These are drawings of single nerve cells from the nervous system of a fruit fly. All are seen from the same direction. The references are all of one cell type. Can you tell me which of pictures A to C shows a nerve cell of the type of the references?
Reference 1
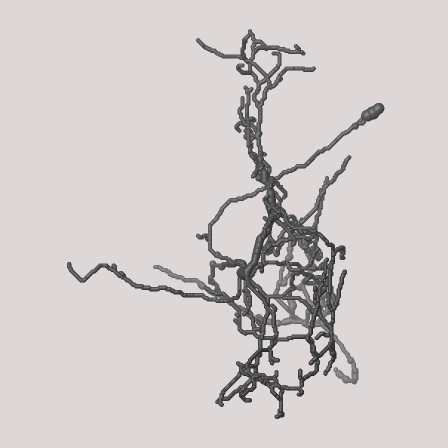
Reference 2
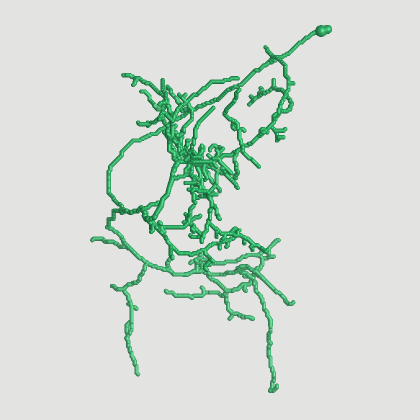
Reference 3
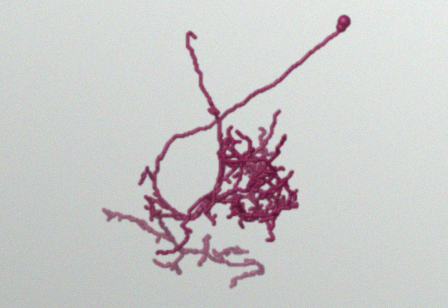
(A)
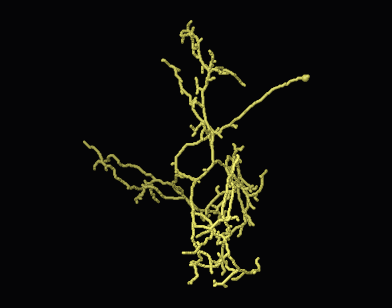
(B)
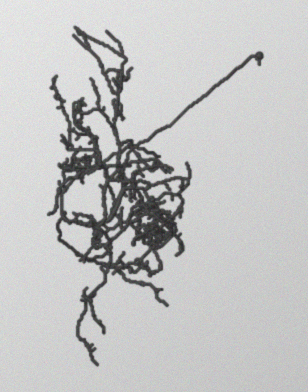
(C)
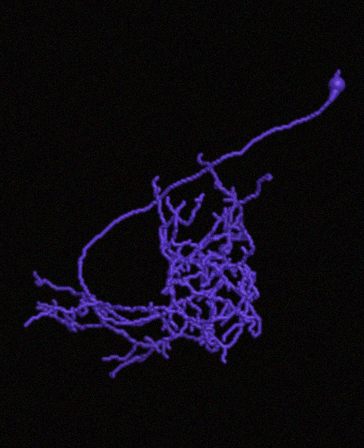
C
